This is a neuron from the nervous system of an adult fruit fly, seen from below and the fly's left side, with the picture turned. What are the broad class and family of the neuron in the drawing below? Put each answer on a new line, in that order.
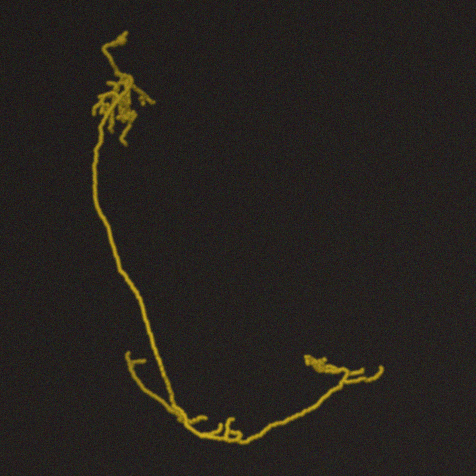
central-brain intrinsic neuron
class Kenyon Cell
